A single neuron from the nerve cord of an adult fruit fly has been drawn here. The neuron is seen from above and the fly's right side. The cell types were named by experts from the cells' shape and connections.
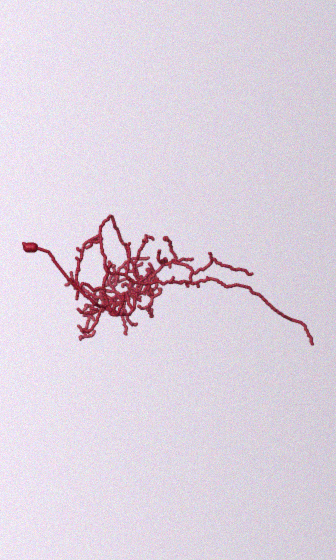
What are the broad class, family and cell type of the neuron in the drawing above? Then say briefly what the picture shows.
Its broad class is nerve-cord intrinsic neuron. Its family is hemilineage 06A. It is of cell type IN06A106. In this view it is wider than it is tall.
